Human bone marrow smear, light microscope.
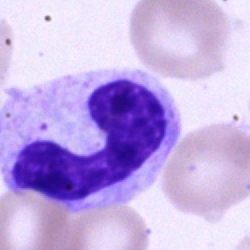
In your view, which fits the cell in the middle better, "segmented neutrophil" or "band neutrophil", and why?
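I'd call this one a band neutrophil.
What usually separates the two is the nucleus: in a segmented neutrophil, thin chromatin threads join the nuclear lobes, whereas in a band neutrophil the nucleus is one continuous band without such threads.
Here the nucleus is curved, with its open side facing the upper left of the cell. Its chromatin looks dense, deep purple and coarsely clumped. Around it, the cytoplasm is plentiful and pale lilac, with fine lilac granules scattered through it.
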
